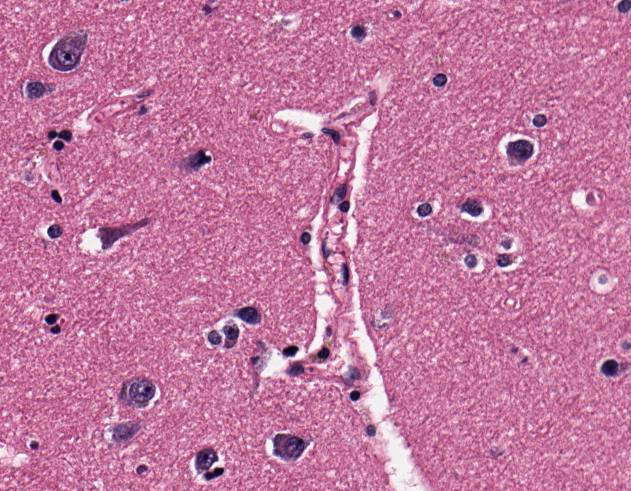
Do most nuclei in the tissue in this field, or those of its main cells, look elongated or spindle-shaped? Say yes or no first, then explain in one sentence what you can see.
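No. Small round dark glial nuclei are scattered throughout the neuropil.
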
